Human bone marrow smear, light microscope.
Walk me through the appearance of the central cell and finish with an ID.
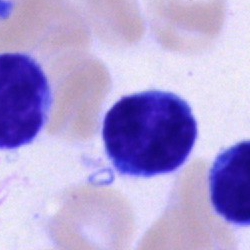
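Start by noticing how the nucleus fills almost the whole cell and stains a deep purple-blue. Its chromatin looks dense, with only faint mottling. Around it you'll see just a scant, thin rim of cytoplasm. So this is a lymphocyte.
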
